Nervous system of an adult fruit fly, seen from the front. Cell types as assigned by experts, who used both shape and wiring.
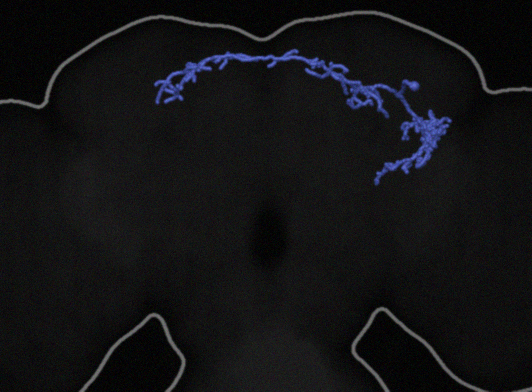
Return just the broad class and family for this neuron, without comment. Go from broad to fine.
central-brain intrinsic neuron; hemilineage SLPad1_anterior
